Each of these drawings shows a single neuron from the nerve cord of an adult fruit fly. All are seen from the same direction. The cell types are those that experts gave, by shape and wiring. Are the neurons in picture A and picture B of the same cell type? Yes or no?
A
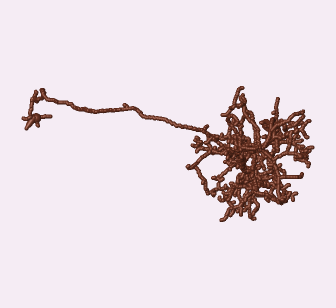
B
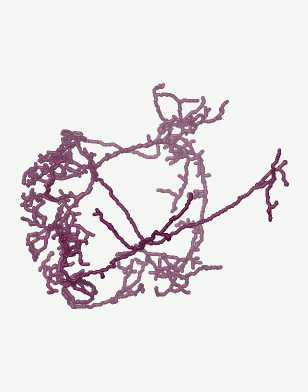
no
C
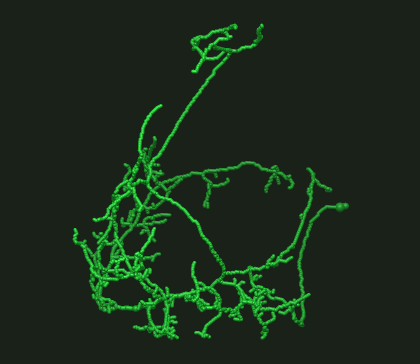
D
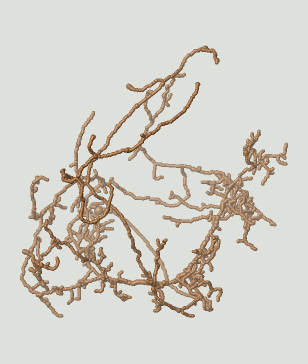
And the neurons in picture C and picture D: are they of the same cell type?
yes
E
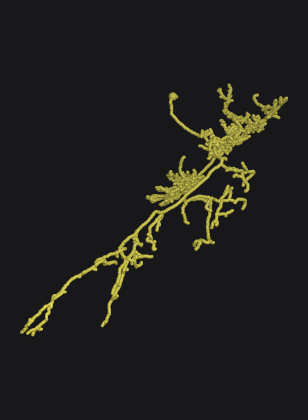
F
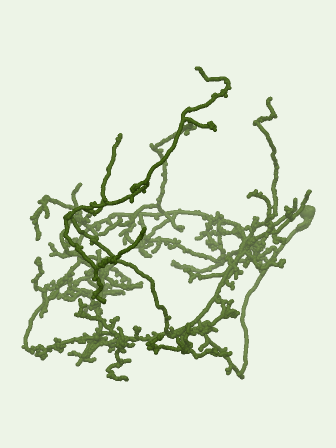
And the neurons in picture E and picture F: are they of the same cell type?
no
